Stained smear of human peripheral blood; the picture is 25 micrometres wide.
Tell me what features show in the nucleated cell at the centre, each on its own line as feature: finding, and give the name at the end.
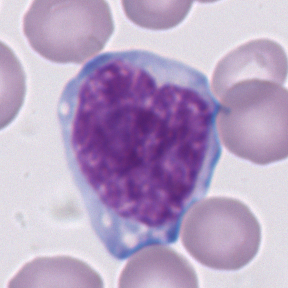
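Size: about 18 by 14 micrometres
Nucleus: notched at its top edge, heart-like in shape
Nuclear share: about 70% of the cell's area
Cytoplasm colour: outer edge darker blue than the inner part
Cytoplasm spread: widest band to the lower left of the nucleus
Vacuoles: a few small clear ones at the lower left
Name: myeloblast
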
